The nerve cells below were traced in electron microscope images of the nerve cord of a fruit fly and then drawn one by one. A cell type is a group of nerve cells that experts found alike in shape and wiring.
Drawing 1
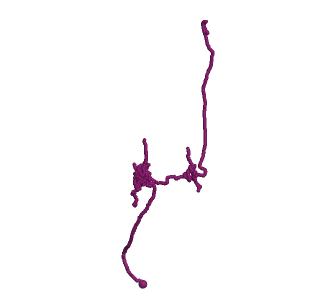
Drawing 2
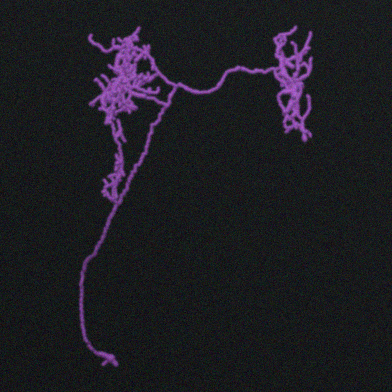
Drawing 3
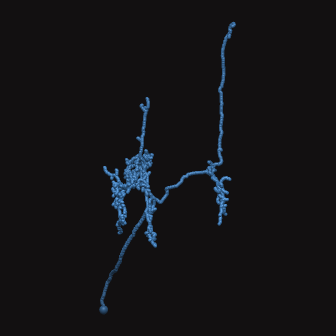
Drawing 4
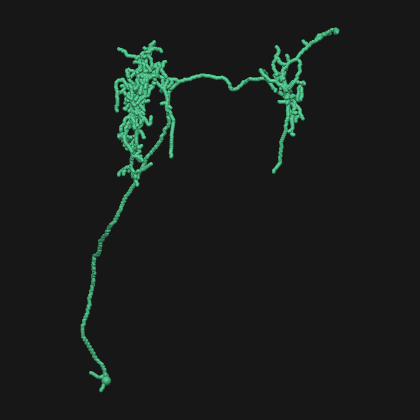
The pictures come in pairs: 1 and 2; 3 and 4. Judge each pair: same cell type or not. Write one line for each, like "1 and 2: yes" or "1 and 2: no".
1 and 2: no
3 and 4: no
